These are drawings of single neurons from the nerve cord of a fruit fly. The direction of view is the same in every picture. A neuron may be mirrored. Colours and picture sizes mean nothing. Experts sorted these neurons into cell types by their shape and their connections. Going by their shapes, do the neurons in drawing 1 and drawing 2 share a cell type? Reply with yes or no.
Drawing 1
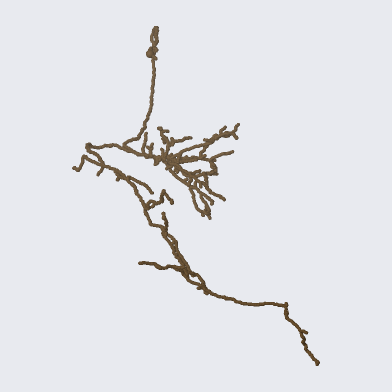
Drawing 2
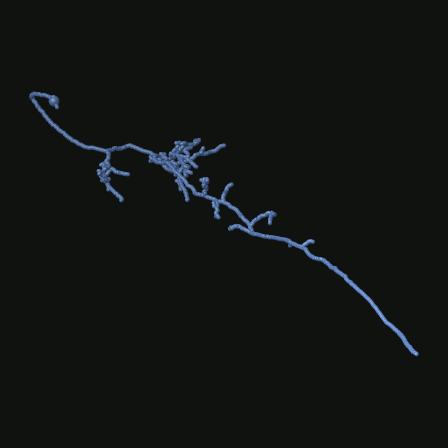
yes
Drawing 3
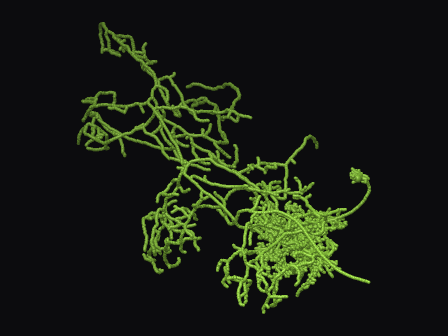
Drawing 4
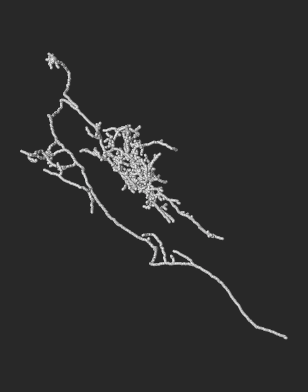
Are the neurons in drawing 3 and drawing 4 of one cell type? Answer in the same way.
no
